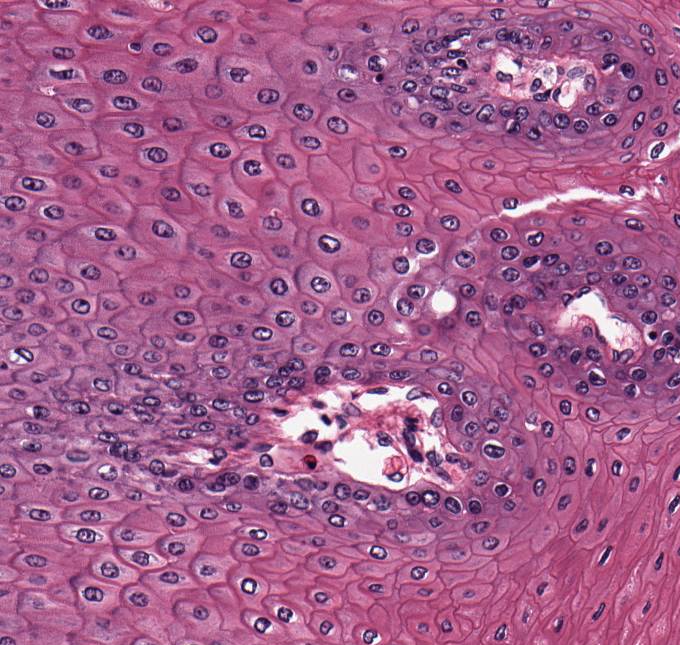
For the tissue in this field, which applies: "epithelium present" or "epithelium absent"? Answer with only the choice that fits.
Epithelium present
